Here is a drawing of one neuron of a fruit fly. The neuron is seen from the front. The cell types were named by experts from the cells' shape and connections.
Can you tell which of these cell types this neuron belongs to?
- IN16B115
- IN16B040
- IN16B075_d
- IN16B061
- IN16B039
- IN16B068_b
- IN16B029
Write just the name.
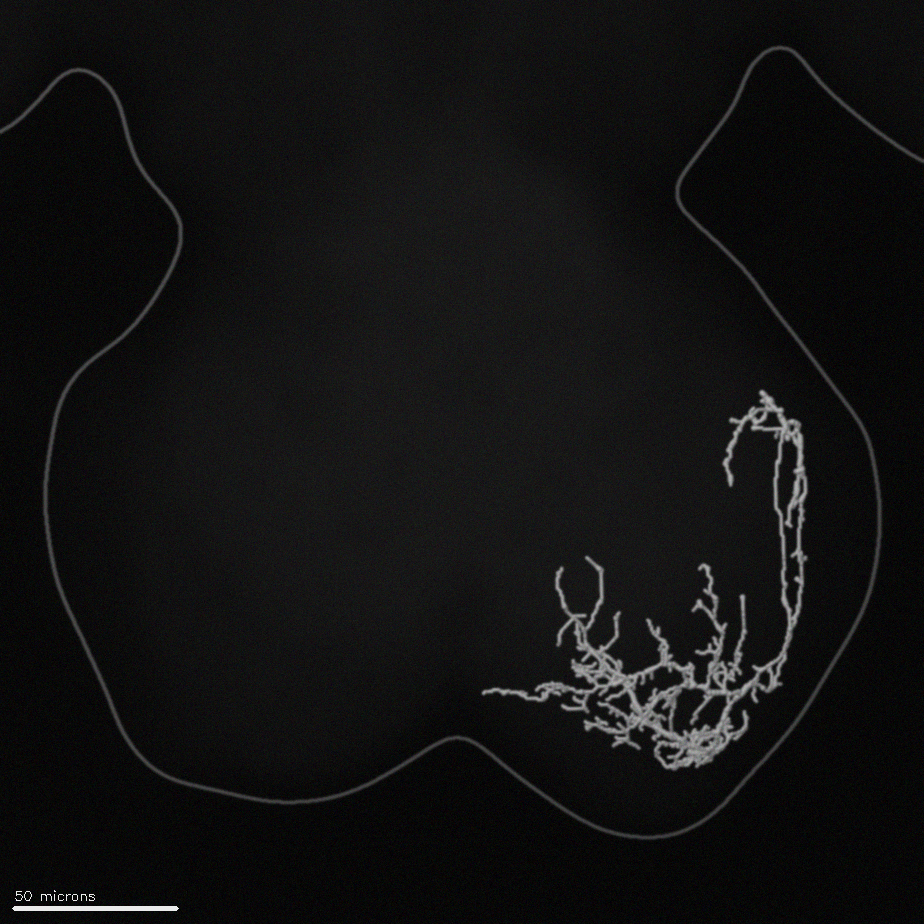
IN16B039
